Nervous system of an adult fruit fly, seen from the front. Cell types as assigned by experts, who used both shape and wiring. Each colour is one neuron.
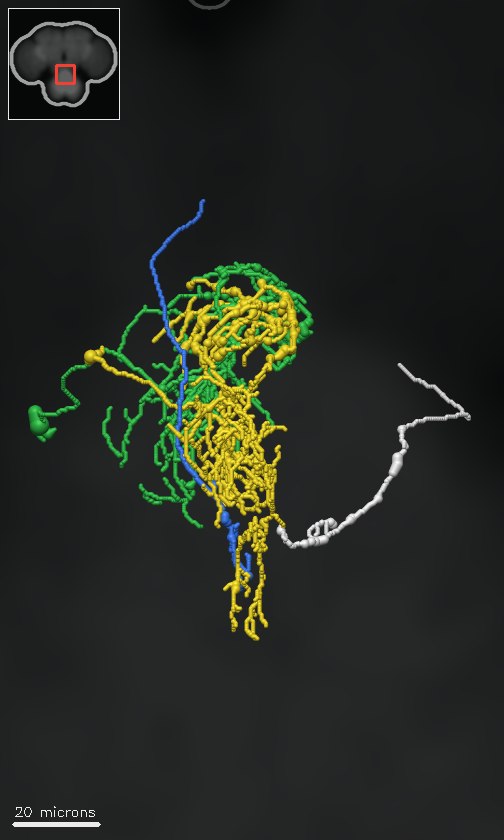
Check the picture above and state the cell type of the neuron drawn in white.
SNxx06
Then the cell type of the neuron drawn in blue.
SNxx03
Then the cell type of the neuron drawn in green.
INXXX427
